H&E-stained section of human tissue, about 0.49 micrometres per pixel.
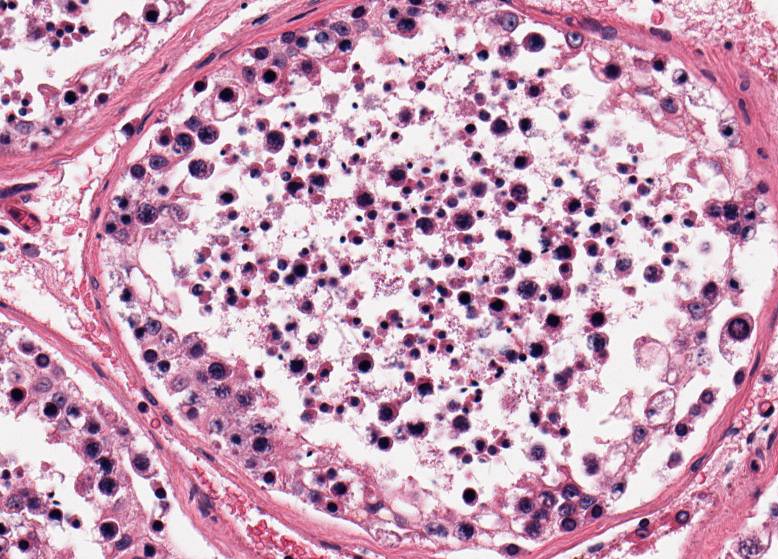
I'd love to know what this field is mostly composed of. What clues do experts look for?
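Seminiferous tubule, I believe. Each tubule is bounded by a band of pink fibrous tissue whose flattened, elongated nuclei run parallel to the wall.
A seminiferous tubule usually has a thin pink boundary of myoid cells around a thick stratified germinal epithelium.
The central tubule's lumen holds loosely scattered, detached round cells, many with small, dense, dark round nuclei, along with pale granular debris. A few large cells with round nuclei and ample pale cytoplasm lie near its right wall.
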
